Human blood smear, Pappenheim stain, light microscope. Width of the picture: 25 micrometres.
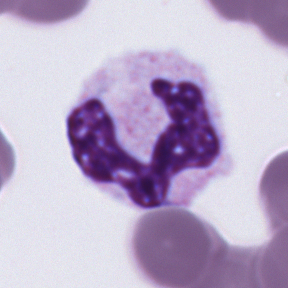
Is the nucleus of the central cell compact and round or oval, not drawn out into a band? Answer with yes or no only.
No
